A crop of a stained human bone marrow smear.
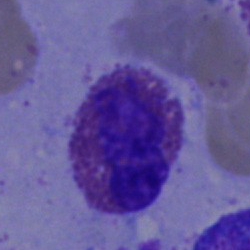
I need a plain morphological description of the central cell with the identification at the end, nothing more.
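Densely packed reddish-purple granules fill the cell. They lie over the nucleus and blur its outline, and the darkest, most solid part of the nucleus lies in the lower half of the cell. At the margin, granules give the cell edge a finely bumpy outline. This is an eosinophil.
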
